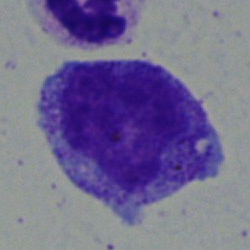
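Myelocyte with a large nucleus filling most of the cell and finely textured chromatin, free of coarse dark clumps. Fine purple granules are scattered in the cytoplasm, where a single small clear vacuole lies on the right side.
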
